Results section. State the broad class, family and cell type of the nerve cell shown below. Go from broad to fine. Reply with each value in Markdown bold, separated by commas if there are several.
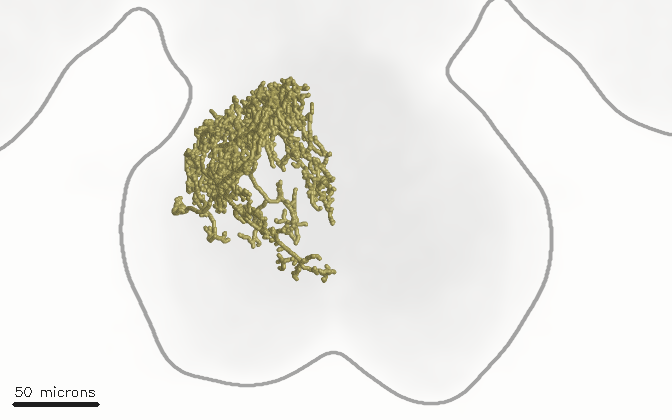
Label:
**nerve-cord intrinsic neuron**, **hemilineage 16B**, **IN16B020**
